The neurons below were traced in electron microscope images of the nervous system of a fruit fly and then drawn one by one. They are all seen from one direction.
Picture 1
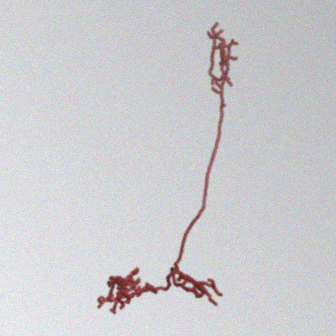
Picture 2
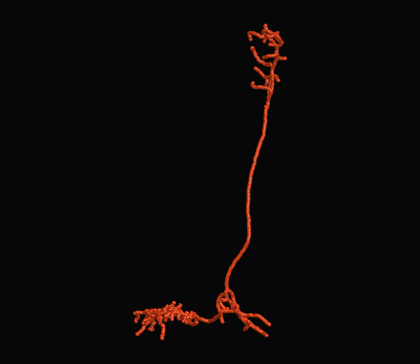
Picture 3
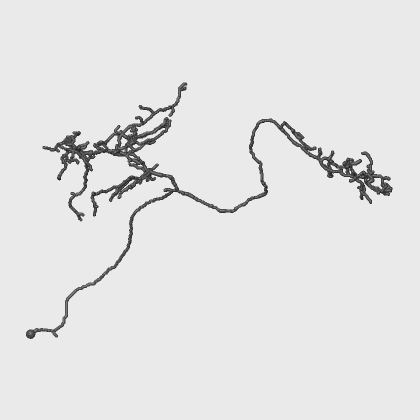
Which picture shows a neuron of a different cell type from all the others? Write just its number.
3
